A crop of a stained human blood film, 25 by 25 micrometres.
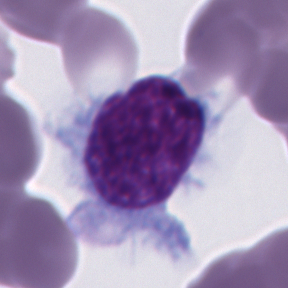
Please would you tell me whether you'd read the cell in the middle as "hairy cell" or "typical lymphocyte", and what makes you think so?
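I'd call this a hairy cell, not a typical lymphocyte.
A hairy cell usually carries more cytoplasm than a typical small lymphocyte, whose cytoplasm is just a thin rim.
Here the cytoplasm gathers most abundantly below the nucleus, and that amount goes with the hairy cell. It's pale grey-blue with no granules in view, and fine hair-like projections reach out from it around the cell's edge.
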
